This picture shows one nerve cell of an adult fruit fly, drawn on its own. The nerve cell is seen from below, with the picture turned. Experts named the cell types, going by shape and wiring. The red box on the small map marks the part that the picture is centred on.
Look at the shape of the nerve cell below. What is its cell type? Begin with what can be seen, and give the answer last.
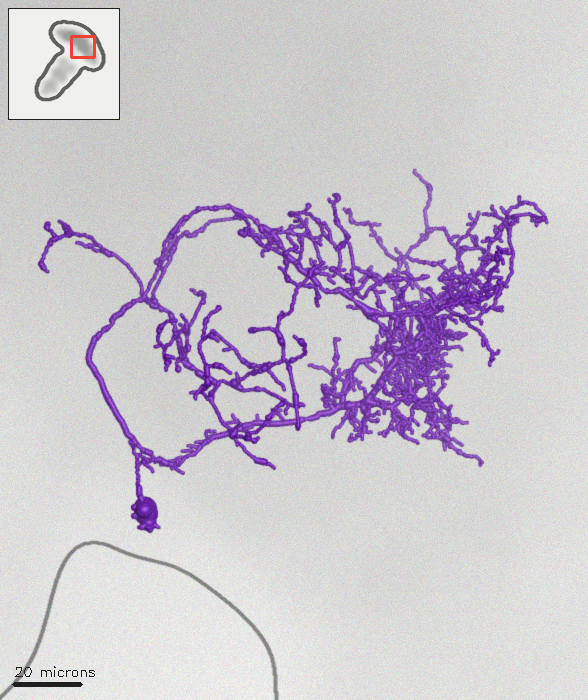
Its cell body lies at the lower left of the picture. By the scale bar it is about 150 microns wide in this view. More than a hundred branch ends can be seen. This is a central-brain intrinsic neuron. It is of cell type PVLP149.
